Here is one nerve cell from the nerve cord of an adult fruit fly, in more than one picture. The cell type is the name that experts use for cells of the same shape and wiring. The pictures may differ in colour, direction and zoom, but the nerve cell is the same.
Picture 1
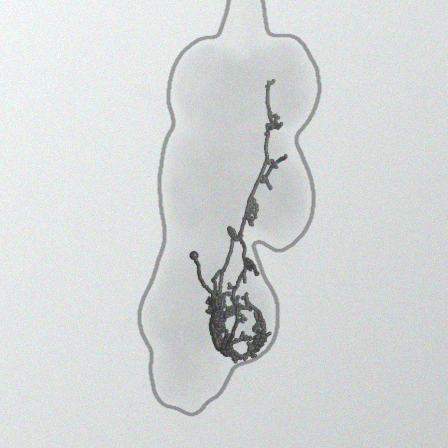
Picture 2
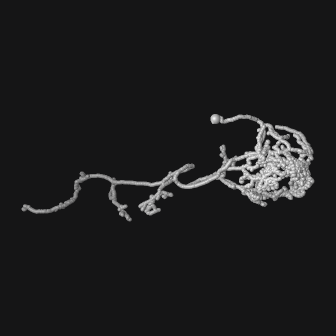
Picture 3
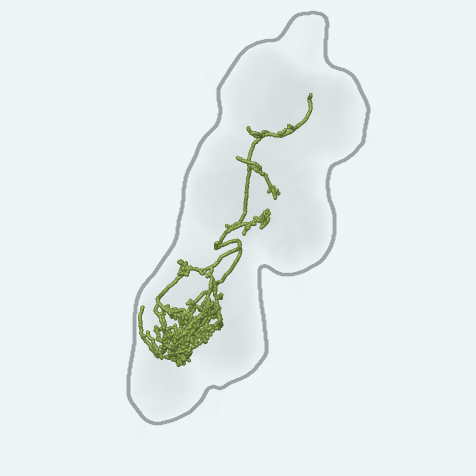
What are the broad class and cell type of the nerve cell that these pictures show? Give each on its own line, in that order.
nerve-cord intrinsic neuron
INXXX219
